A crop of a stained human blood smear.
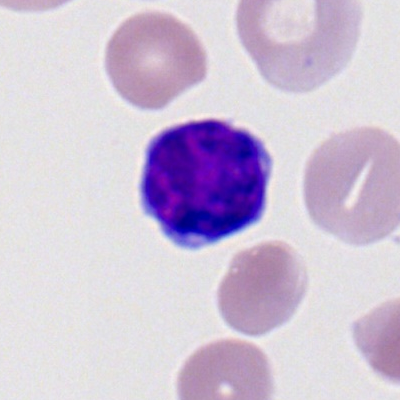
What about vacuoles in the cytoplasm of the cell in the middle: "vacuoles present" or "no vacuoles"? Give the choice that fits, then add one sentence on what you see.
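No vacuoles. No vacuoles are visible in the cell.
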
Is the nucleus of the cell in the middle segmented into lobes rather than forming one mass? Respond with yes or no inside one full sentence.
No, the nucleus of this cell is one compact round, oval or kidney-shaped mass.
